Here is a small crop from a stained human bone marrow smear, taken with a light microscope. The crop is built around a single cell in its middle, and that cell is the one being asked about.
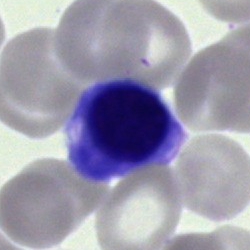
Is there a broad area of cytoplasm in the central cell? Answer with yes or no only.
No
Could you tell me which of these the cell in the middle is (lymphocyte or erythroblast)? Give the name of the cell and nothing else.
erythroblast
